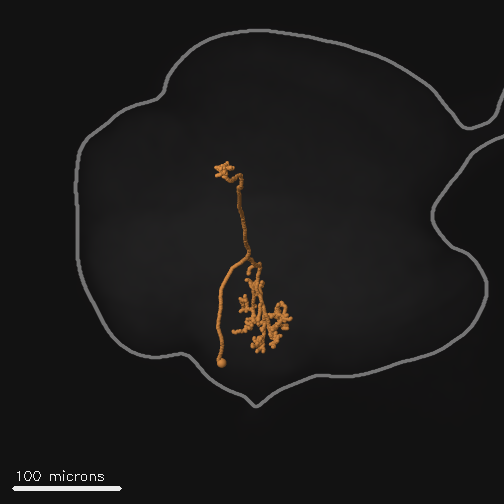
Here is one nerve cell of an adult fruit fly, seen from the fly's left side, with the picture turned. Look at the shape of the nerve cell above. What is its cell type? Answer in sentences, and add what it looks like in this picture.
The cell type is CB3297. Its broad class is central-brain intrinsic neuron. The cell body is at the bottom of the picture. By the scale bar it is about 190 microns tall in this view.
